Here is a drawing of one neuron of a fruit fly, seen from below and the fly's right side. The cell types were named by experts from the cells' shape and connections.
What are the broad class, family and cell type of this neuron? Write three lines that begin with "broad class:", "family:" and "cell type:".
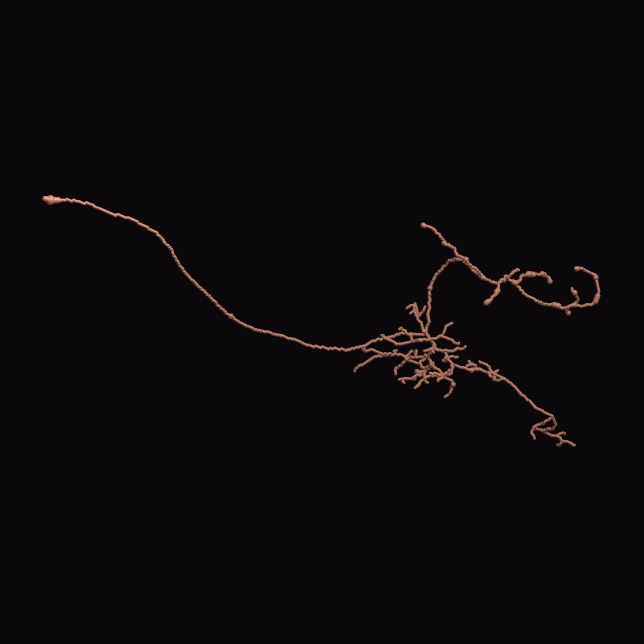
broad class: nerve-cord intrinsic neuron
family: hemilineage 06A
cell type: IN06A110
